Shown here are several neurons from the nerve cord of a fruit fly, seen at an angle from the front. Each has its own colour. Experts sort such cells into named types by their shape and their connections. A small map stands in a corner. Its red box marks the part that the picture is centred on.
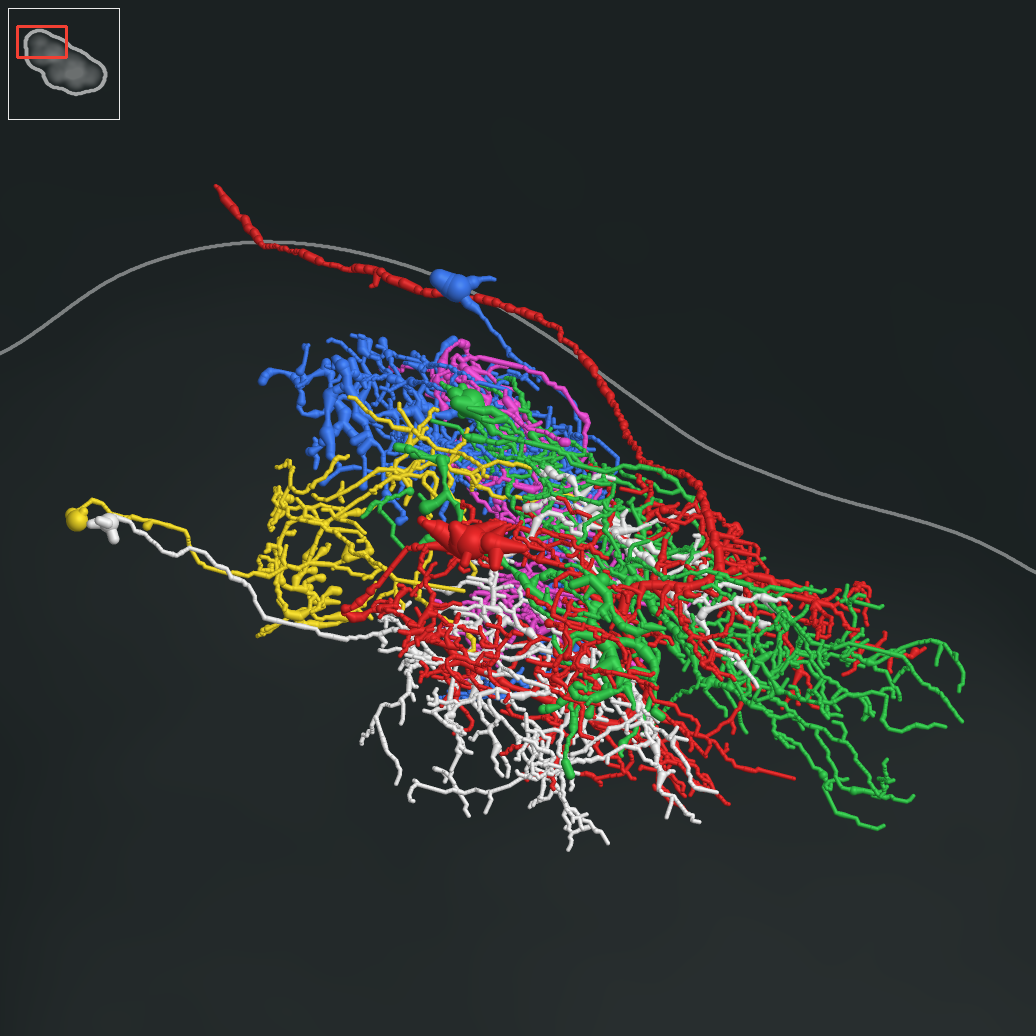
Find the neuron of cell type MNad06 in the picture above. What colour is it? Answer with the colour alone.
red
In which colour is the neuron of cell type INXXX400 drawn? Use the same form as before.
magenta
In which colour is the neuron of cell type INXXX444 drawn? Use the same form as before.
yellow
